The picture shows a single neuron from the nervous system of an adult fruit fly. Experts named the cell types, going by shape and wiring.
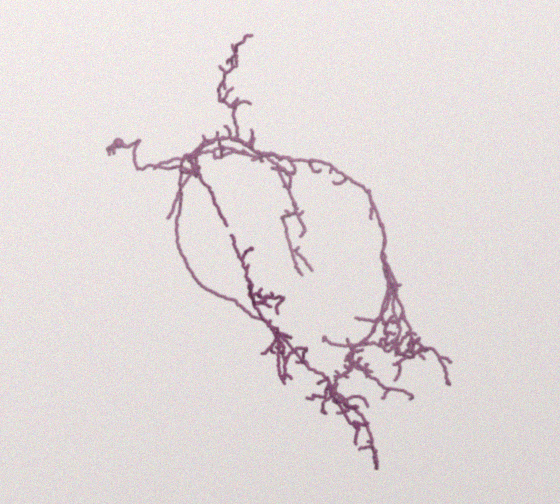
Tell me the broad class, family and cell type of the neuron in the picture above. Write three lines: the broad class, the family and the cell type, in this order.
central-brain intrinsic neuron
hemilineage SLPa&l1_anterior
PLP054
